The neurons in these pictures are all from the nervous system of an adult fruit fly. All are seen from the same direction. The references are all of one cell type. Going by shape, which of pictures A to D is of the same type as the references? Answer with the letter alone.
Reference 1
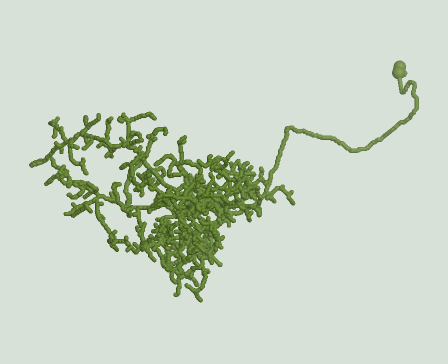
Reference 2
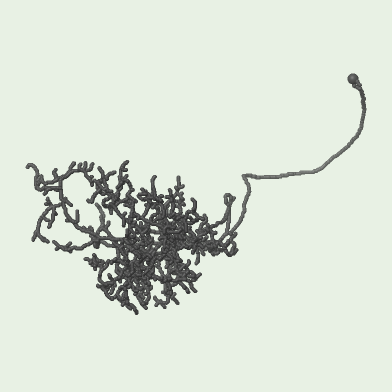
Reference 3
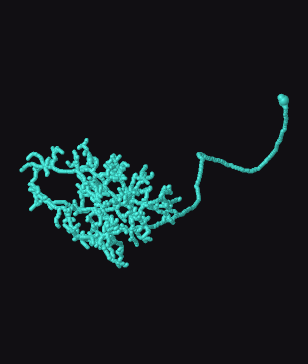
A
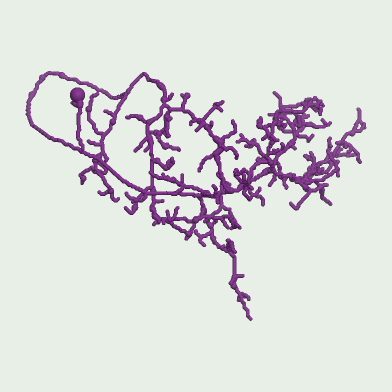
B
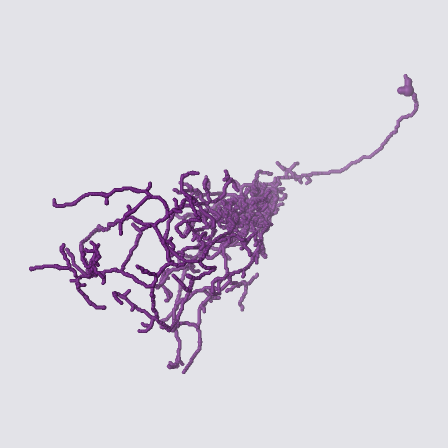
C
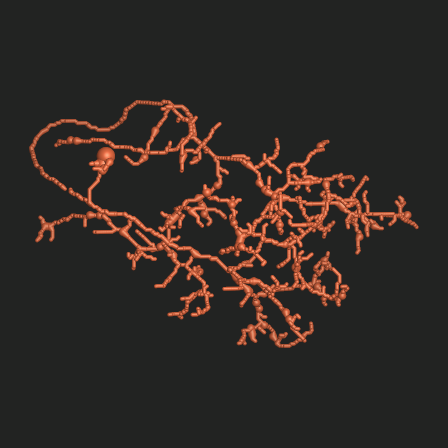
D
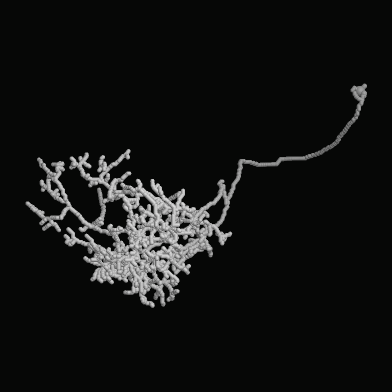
D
